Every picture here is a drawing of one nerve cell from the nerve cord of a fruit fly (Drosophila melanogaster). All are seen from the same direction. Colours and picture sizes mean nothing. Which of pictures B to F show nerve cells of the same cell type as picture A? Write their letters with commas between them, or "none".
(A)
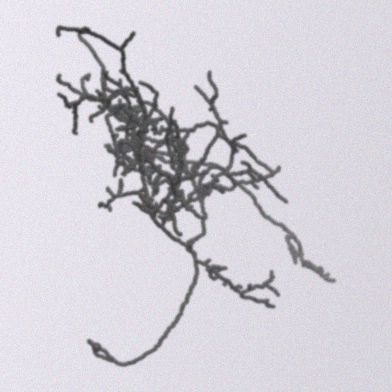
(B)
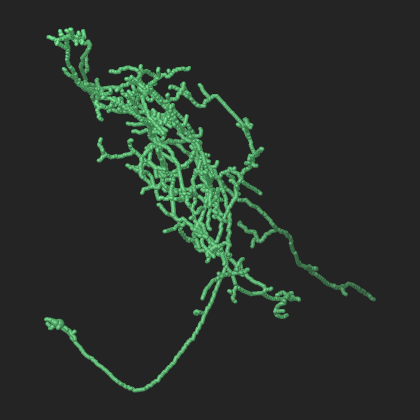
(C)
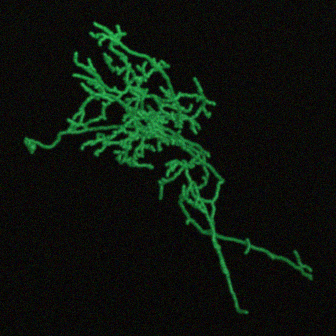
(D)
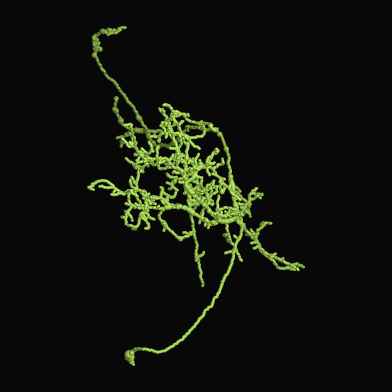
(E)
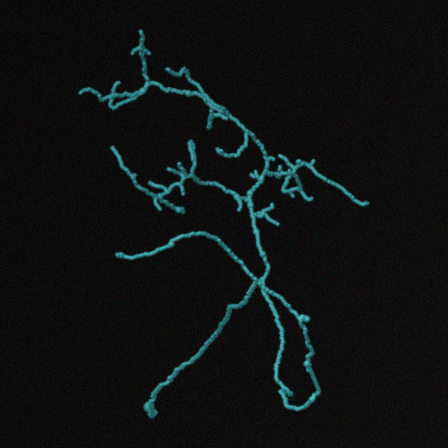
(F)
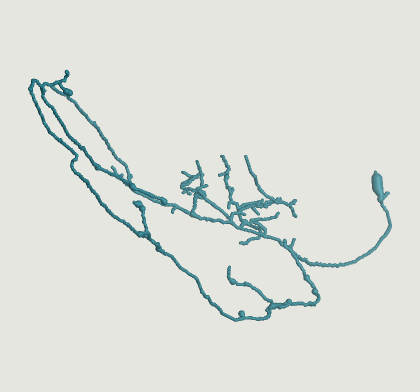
B, C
